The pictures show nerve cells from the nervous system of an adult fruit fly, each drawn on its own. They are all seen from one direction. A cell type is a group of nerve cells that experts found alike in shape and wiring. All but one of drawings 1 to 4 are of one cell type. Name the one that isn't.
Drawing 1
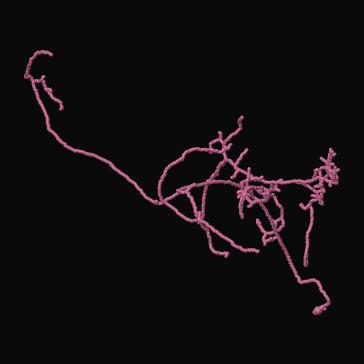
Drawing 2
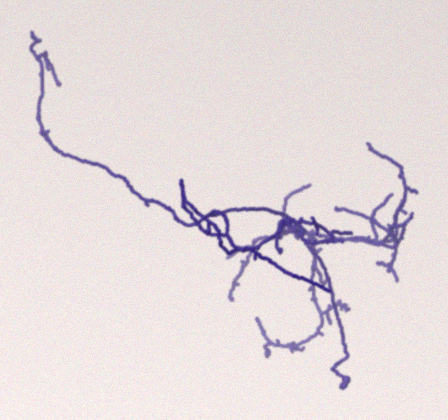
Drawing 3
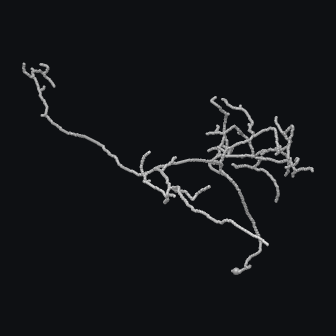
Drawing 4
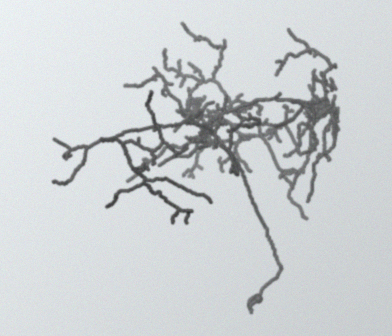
Drawing 4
